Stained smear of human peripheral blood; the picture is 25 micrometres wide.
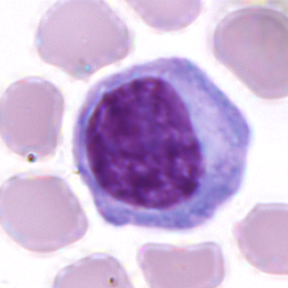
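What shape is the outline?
Somewhat angular, with several blunt corners rather than a smooth circle.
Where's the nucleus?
Off-centre toward the left; it's roundish, about 11 micrometres across in a cell about 16 micrometres wide, and fills about 50% of the area, with a paler zone of cytoplasm next to it on the right.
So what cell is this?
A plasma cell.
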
